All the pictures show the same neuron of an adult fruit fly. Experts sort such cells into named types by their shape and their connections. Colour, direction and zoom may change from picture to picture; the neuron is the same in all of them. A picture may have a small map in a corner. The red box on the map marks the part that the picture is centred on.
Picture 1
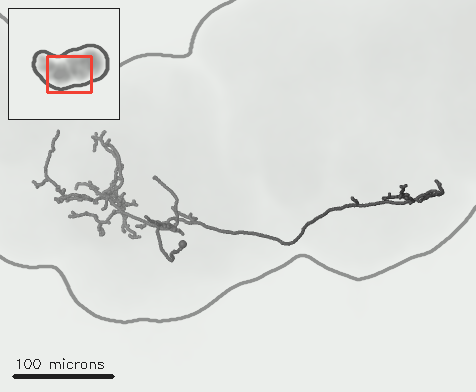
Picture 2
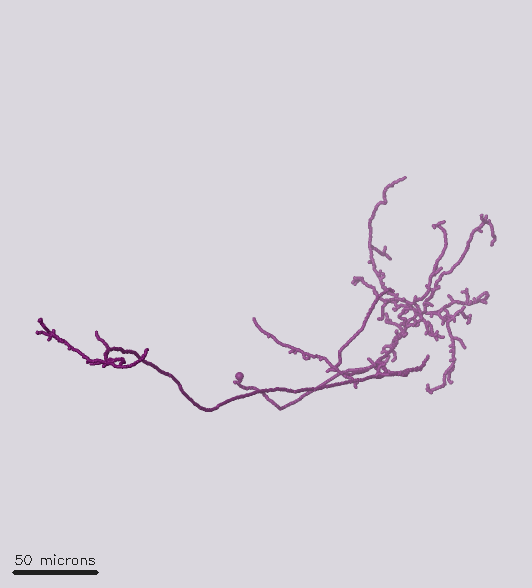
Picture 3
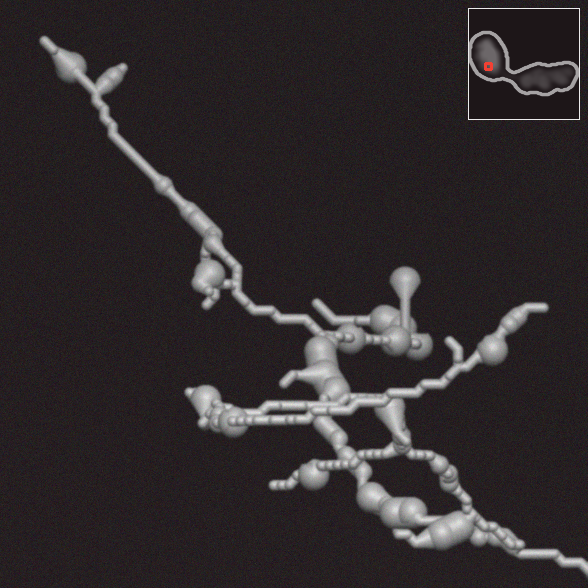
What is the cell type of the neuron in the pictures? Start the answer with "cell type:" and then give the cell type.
cell type: AN08B099_d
